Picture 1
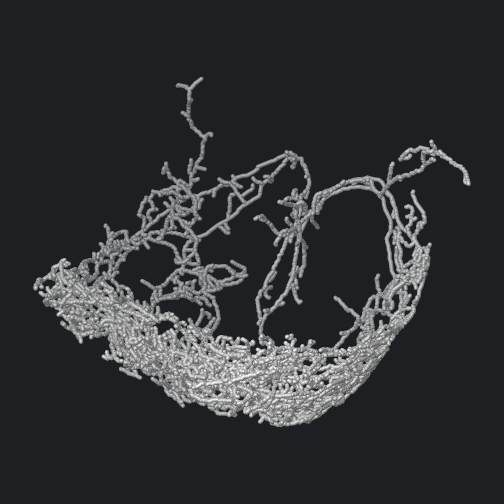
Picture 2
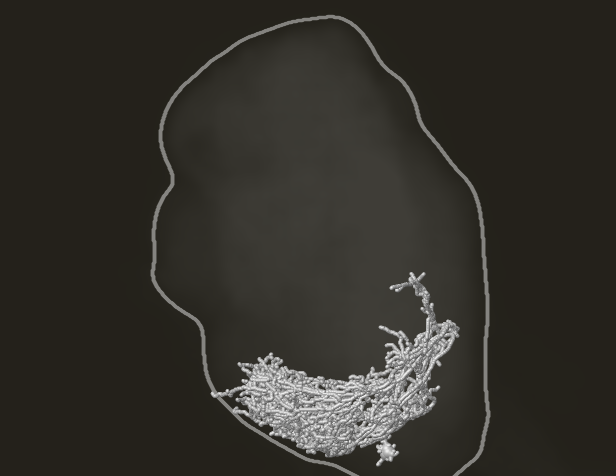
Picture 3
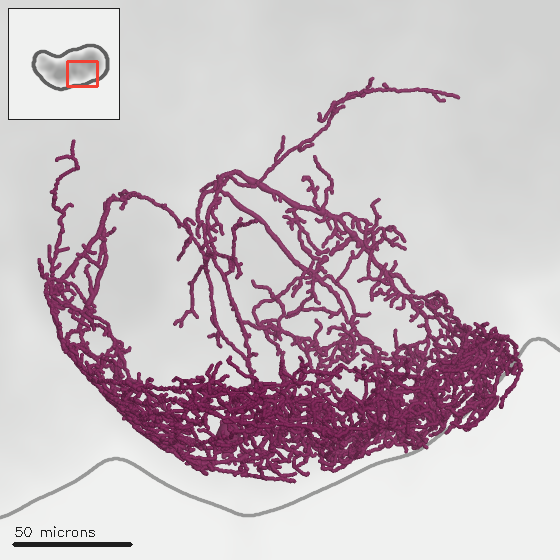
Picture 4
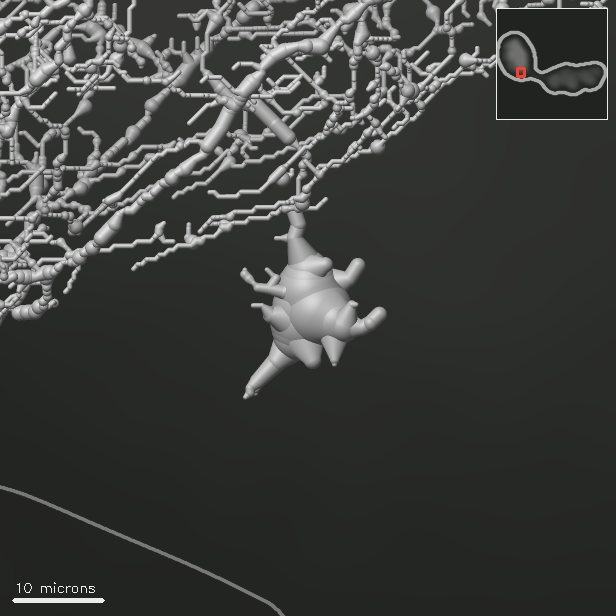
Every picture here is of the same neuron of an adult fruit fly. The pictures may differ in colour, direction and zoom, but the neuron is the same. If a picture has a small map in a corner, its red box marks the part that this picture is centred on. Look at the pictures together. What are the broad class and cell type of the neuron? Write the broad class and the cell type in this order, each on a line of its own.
central-brain intrinsic neuron
GNG002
